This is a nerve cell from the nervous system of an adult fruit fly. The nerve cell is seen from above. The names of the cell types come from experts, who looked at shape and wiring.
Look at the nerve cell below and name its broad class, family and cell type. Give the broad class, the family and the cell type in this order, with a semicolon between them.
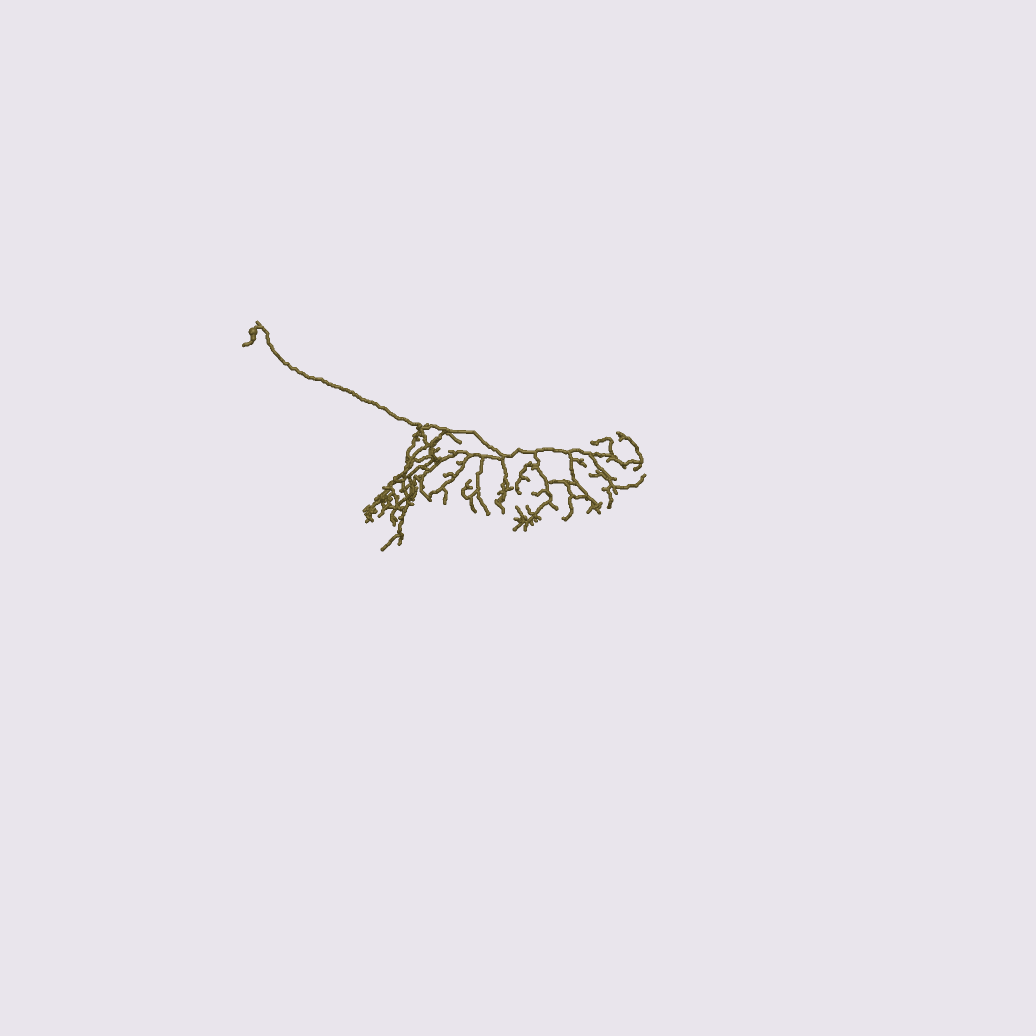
central-brain intrinsic neuron; hemilineage AOTUv4_ventral; FB7I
